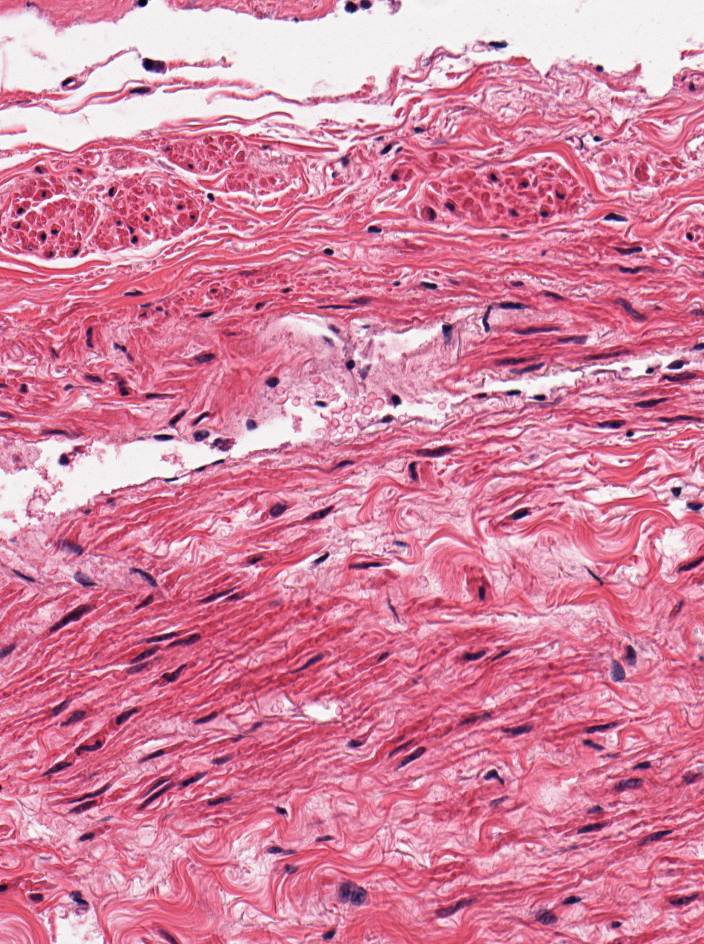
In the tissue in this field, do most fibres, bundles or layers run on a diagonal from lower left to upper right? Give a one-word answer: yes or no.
Yes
